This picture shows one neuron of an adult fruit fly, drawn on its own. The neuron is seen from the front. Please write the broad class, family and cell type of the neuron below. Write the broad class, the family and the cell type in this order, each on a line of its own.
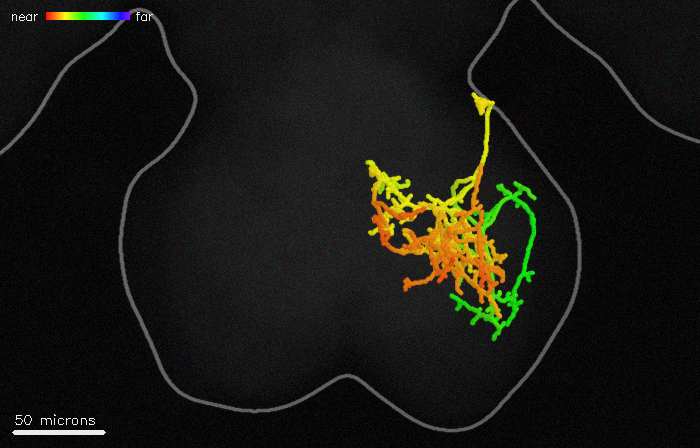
nerve-cord intrinsic neuron
hemilineage 11A
IN11A003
